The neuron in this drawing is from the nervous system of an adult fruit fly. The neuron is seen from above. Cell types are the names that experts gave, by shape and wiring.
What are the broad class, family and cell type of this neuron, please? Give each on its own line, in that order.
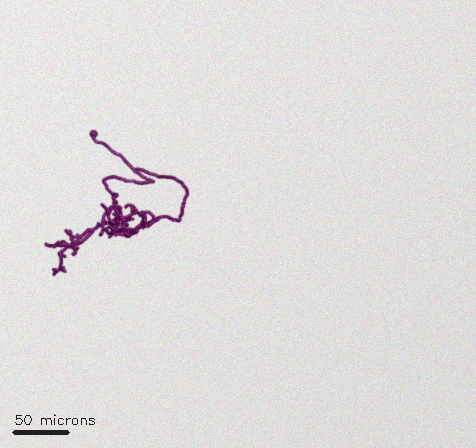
central-brain intrinsic neuron
hemilineage CREl1
SLP241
